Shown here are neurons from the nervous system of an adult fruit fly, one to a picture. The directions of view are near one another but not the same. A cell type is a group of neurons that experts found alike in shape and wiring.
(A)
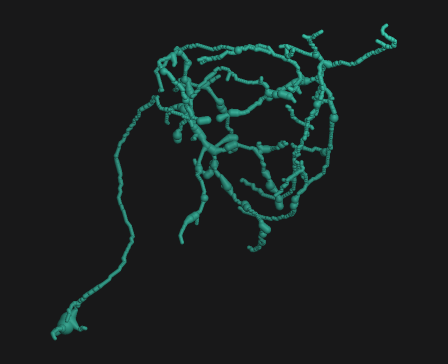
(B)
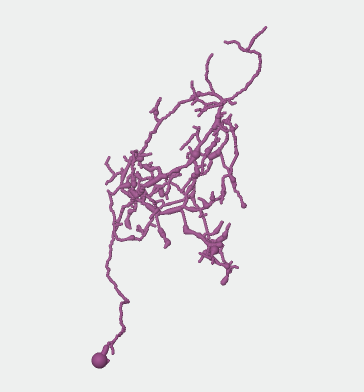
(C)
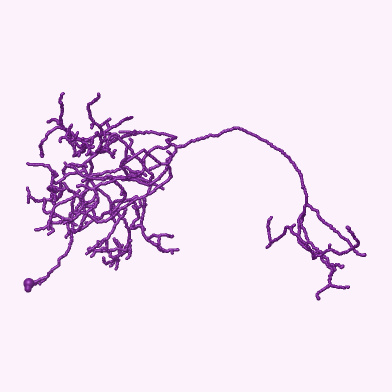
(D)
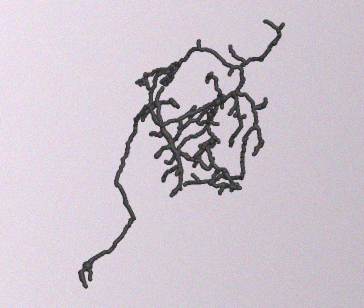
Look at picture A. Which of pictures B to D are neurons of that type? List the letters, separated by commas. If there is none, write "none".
B, D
